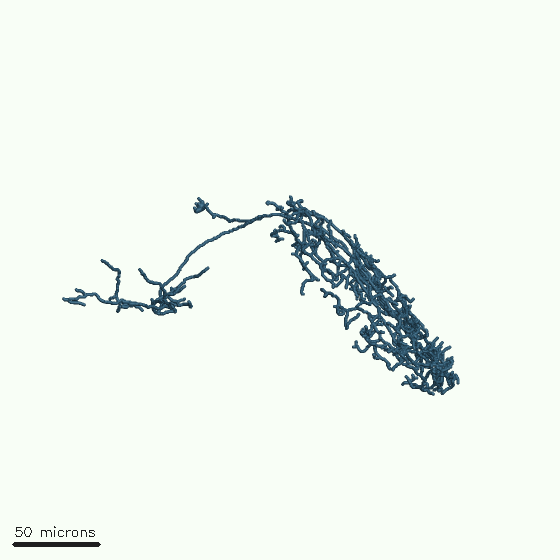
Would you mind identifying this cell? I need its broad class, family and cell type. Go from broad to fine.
visual projection neuron; MeVP; MeVP32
